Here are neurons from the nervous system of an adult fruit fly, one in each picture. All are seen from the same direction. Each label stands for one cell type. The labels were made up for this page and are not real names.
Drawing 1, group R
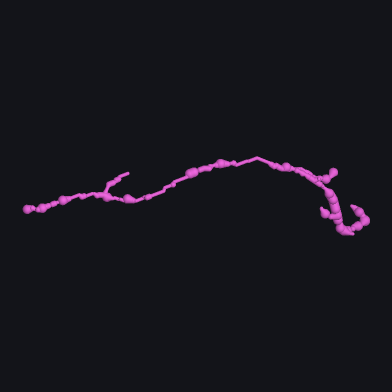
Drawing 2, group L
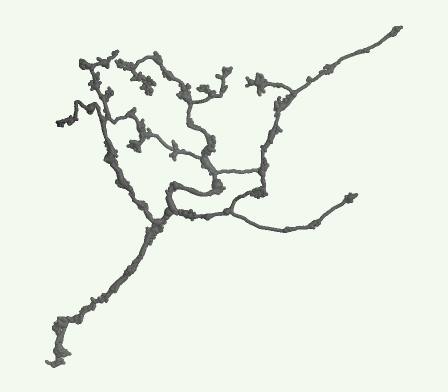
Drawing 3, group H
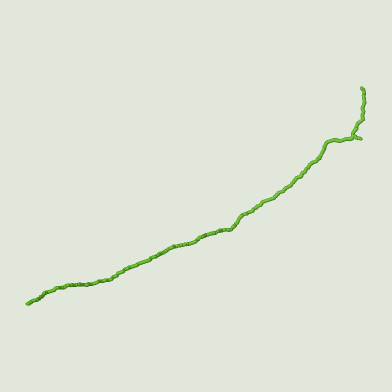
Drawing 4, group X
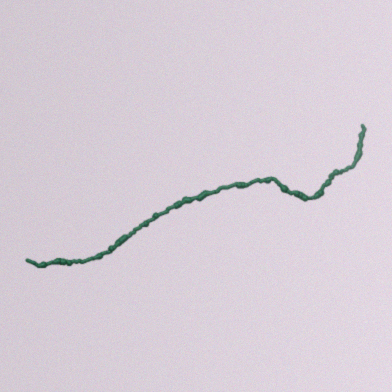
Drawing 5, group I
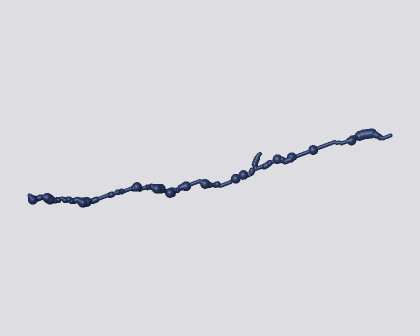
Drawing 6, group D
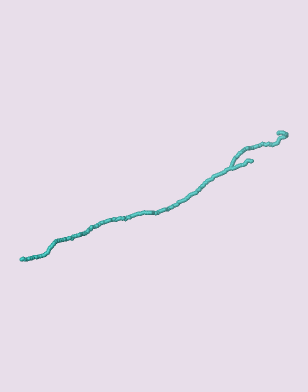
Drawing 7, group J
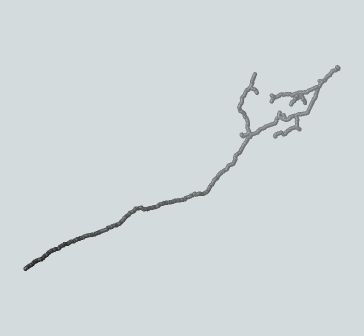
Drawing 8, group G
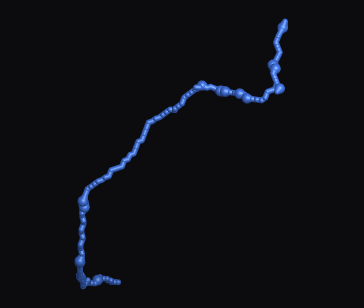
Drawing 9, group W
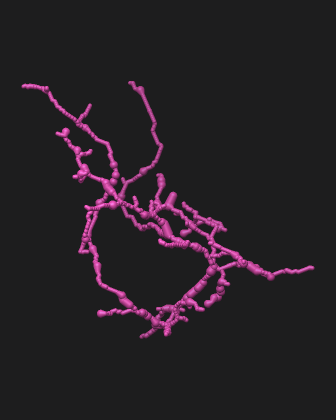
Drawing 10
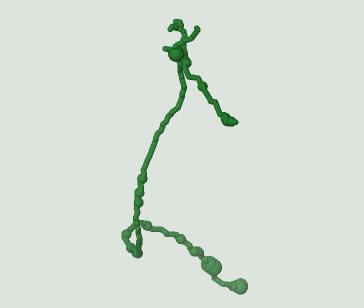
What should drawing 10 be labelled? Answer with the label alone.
group G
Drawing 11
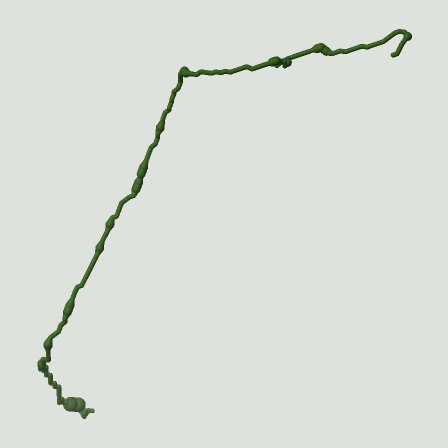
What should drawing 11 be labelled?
group G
